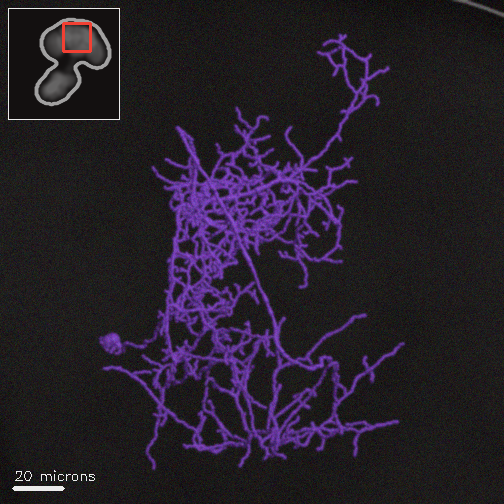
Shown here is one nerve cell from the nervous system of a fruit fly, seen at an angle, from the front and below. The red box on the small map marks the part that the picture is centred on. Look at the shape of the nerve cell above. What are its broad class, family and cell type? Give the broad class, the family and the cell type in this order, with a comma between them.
central-brain intrinsic neuron, hemilineage DM6_central2, LAL190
